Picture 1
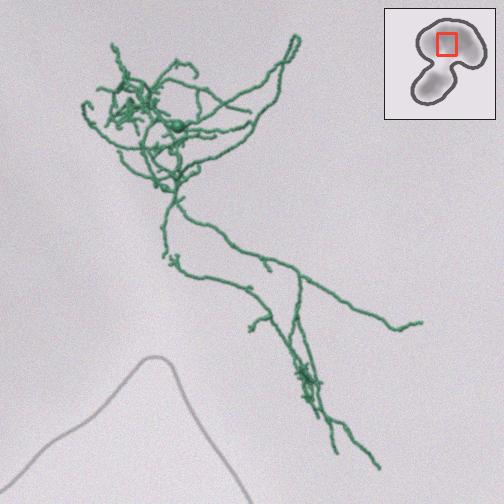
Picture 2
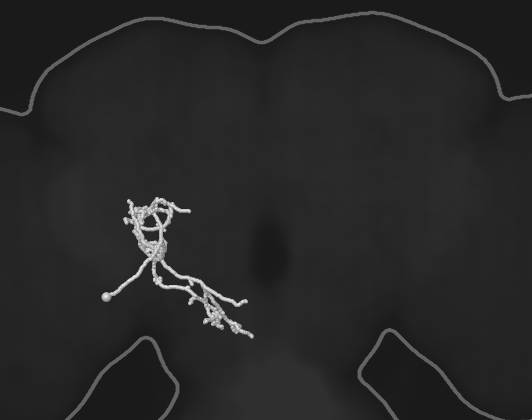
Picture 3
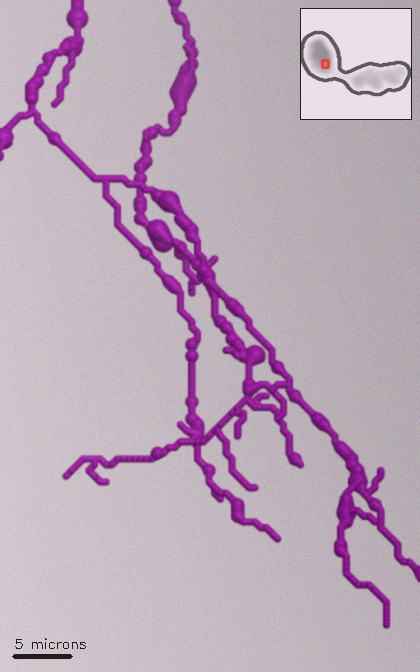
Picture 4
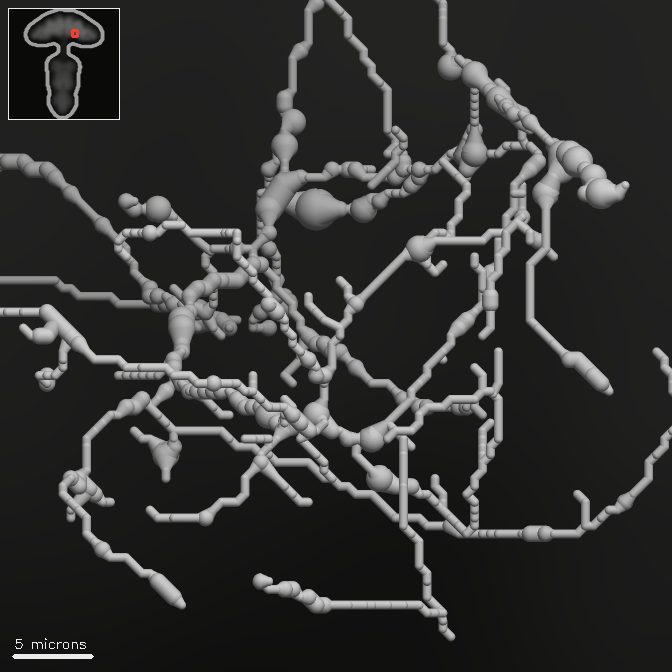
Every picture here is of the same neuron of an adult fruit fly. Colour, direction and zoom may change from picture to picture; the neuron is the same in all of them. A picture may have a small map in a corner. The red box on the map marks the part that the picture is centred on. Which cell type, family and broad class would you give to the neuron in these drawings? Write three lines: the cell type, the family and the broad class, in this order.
CB2246
hemilineage LALa1_posterior
central-brain intrinsic neuron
